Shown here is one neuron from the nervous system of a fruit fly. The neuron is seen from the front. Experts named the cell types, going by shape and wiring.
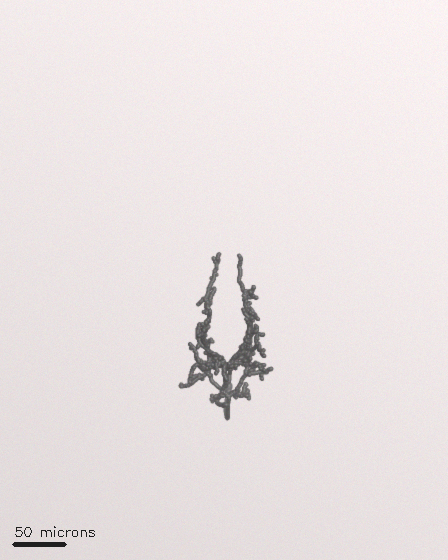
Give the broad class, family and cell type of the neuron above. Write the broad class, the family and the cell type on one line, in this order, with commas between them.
central-brain intrinsic neuron, hemilineage LB0, SAD101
